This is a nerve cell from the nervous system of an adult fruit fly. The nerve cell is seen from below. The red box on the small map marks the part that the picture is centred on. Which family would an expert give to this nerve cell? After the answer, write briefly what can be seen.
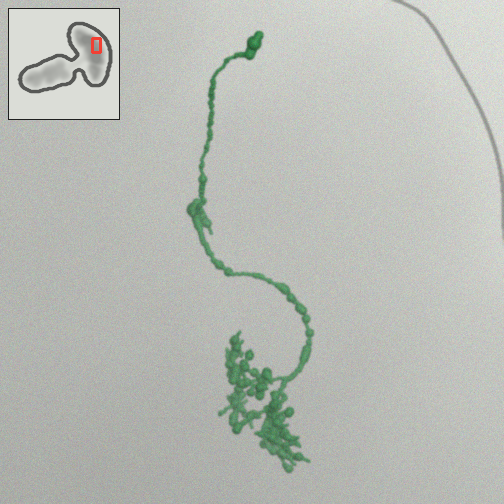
Its family is hemilineage EBa1. It is a central-brain intrinsic neuron. It lies in the brain. The cell body is at the top of the picture. The picture shows dozens of branch ends.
